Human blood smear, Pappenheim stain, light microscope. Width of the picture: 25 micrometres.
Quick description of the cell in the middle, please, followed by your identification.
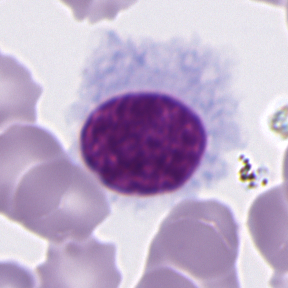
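Most of the cytoplasm lies above the nucleus, which sits low in the cell. The chromatin is mottled, with darker clumps set among paler areas. Abundant and pale grey-blue, the cytoplasm contains no visible granules. The cell is a hairy cell.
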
